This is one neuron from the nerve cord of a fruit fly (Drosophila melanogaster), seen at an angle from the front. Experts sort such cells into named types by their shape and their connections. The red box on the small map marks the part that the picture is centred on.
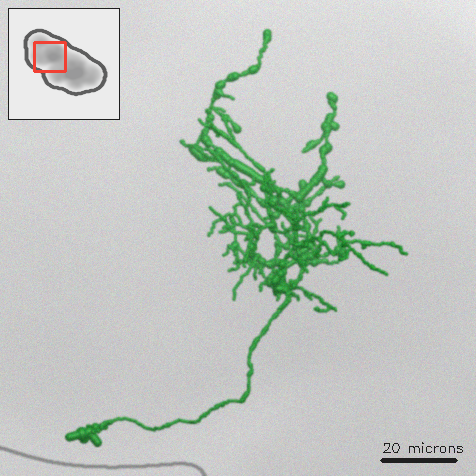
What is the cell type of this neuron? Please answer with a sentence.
The cell type is IN13B046.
